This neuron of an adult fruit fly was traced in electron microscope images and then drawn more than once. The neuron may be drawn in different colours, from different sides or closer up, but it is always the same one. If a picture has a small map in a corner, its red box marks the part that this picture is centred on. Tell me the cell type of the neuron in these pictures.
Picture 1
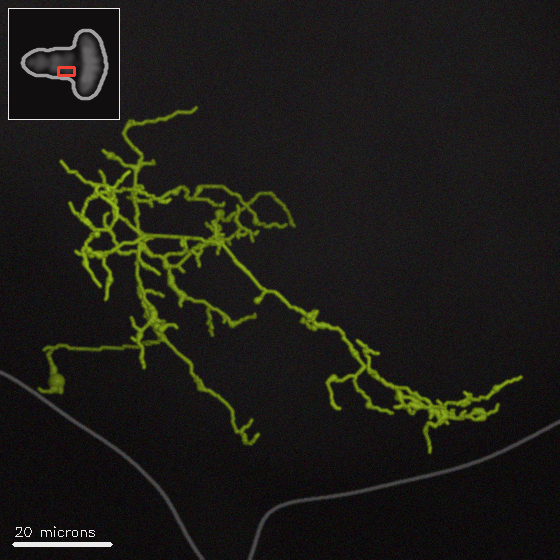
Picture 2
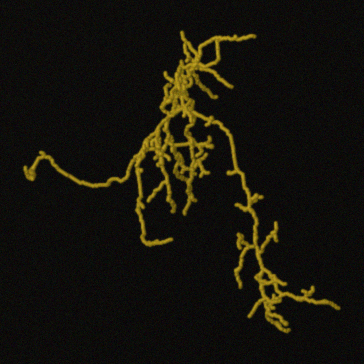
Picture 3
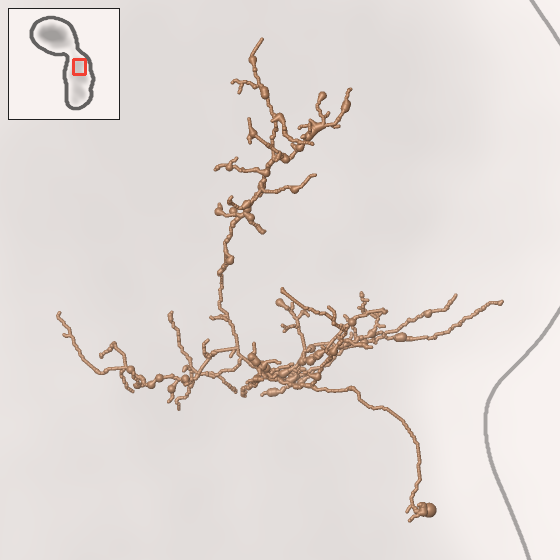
IN21A079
